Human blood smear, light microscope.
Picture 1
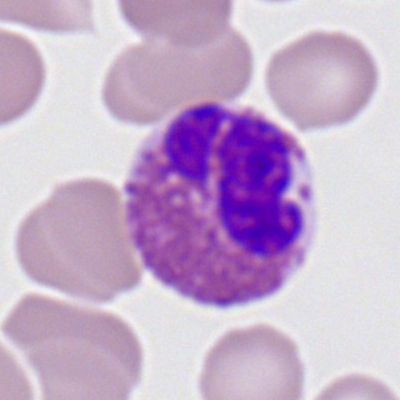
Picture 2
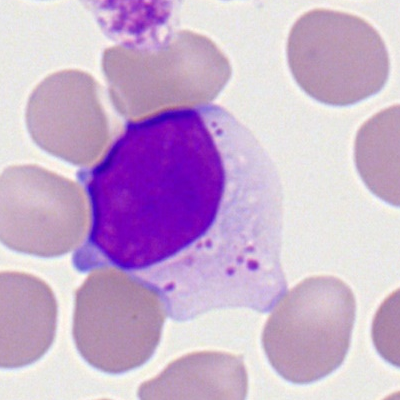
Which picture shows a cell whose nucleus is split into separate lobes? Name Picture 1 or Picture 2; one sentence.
The cell in Picture 1 has a nucleus split into separate lobes.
